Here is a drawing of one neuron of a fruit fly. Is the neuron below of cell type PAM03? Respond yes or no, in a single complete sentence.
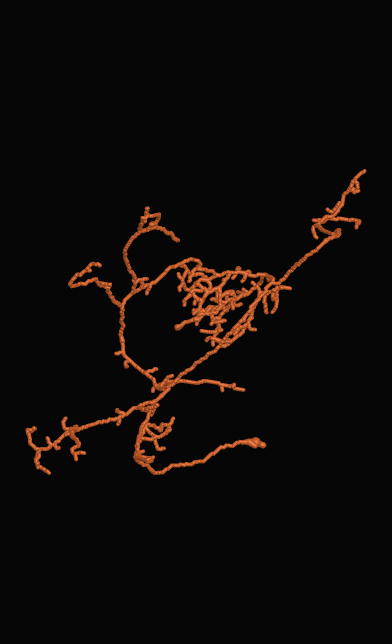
No, this neuron falls under a different cell type, not PAM03.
